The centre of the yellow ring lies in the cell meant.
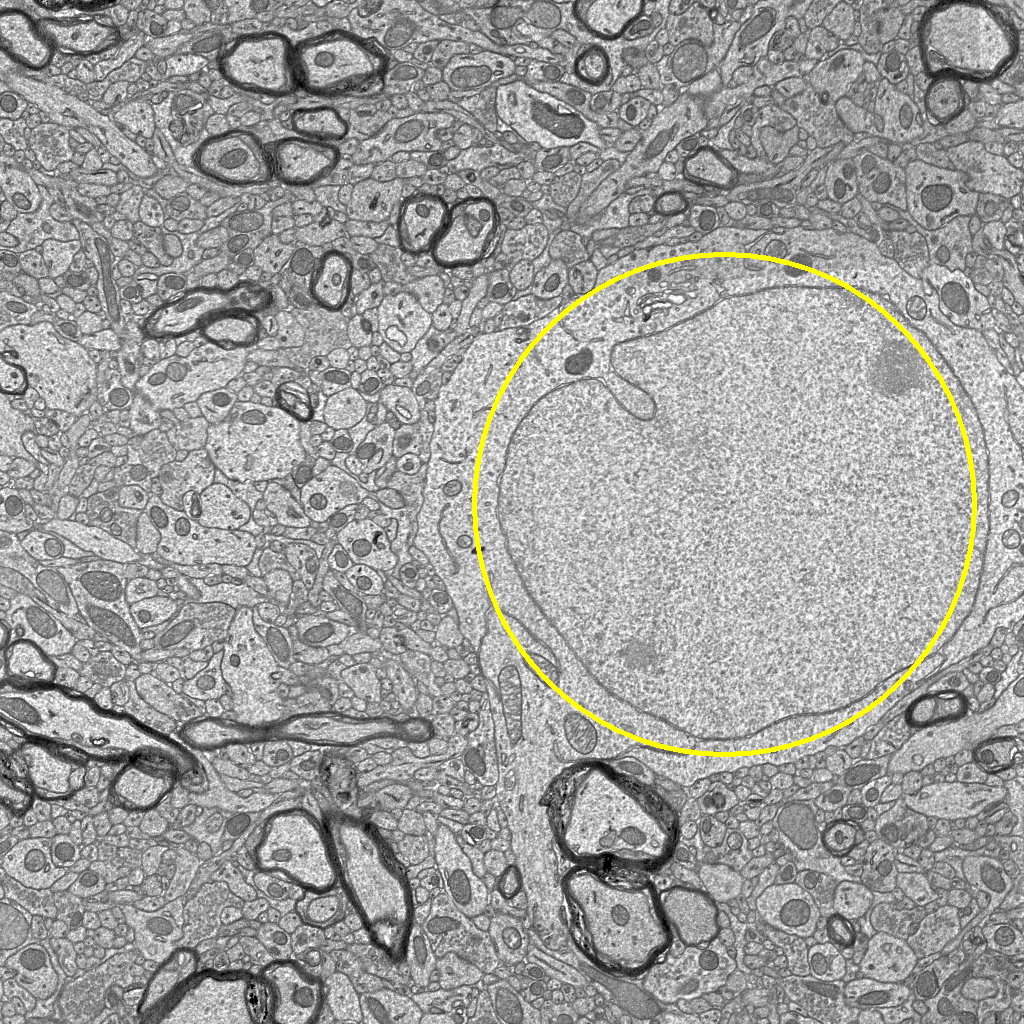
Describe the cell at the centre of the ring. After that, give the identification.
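A large, rounded nucleus occupies almost the entire ring and appears in full. At the upper left, the nuclear envelope turns inward in a single deep, narrow infolding. Fine chromatin is distributed evenly through the pale nucleus. Two faint grey patches lie within it, one at the upper right and one at the lower left. The cell is an excitatory neuron.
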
